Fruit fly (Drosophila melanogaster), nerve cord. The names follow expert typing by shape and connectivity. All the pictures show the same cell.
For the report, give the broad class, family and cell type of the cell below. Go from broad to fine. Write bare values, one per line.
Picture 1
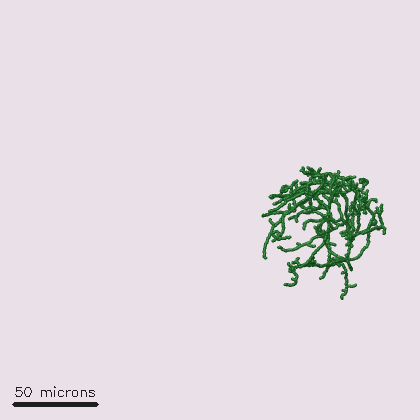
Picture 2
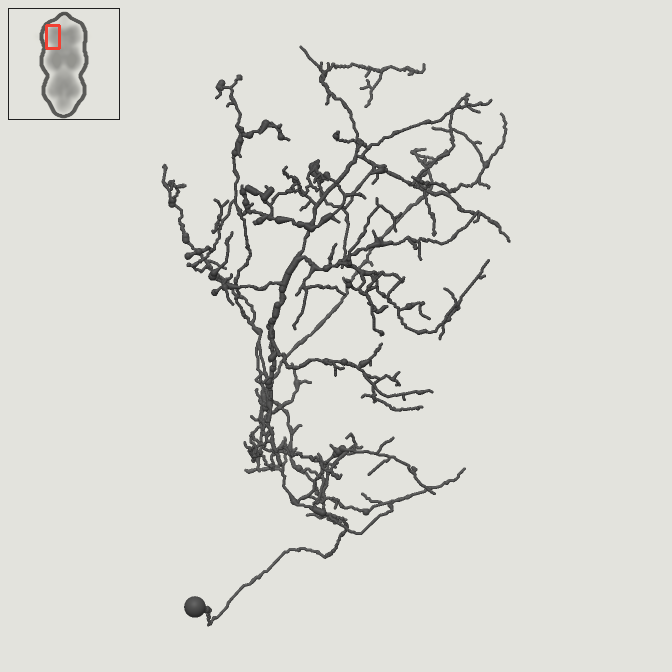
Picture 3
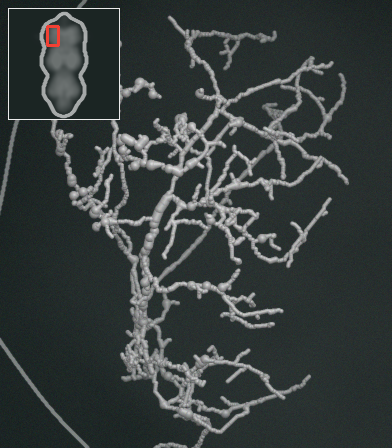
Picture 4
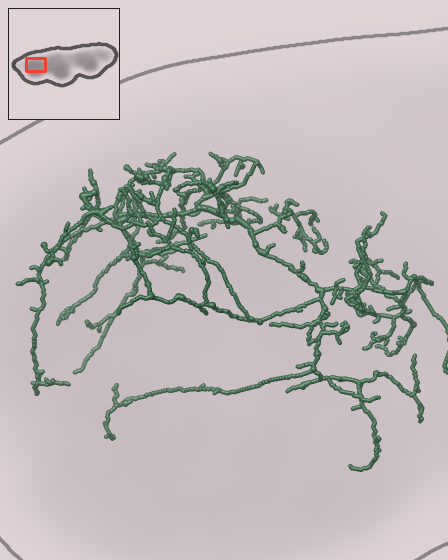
nerve-cord intrinsic neuron
hemilineage 03A
IN03A066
